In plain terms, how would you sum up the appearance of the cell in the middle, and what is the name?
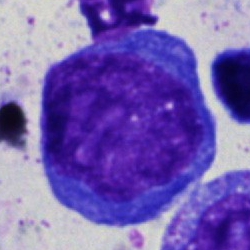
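Quick look: the outline's roughly round, with a slightly uneven edge. Chromatin is fine and evenly spread, not coarsely clumped. There's only a narrow rim of cytoplasm around the nucleus, and it's deep blue. That's a blast.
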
